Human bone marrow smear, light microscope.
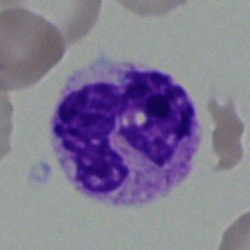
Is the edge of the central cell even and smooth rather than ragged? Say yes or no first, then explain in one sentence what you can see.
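Yes. The cell has a round, smooth outline.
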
